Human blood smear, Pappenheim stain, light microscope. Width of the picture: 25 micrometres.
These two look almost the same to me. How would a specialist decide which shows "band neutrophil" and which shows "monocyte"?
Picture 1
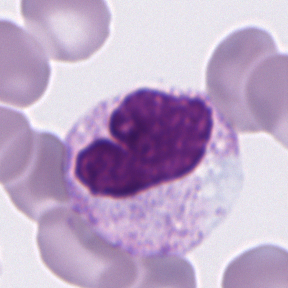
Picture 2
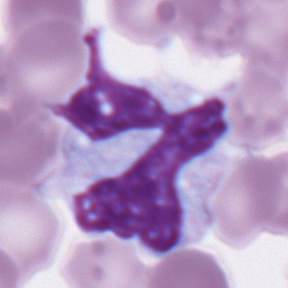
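Picture 1 shows a band neutrophil; picture 2 shows a monocyte. The band neutrophil has a round, smooth outline, and its nucleus, about 13 by 8 micrometres, lies in the upper part of the cell with more cytoplasm below. Its chromatin is dark purple and coarsely clumped, with no nucleoli visible.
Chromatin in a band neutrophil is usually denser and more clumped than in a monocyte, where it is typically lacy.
The band neutrophil's cytoplasm is abundant and pale lilac, with fine pinkish-purple granules scattered throughout. In the monocyte the cytoplasm is very pale, nearly colourless with a faint grey-blue tint, and shows no distinct granules.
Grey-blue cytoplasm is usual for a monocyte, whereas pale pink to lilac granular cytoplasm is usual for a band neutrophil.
The monocyte nucleus has a knobby, lumpy lower edge, and a thin pointed spike sticks upward from its upper-left part.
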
